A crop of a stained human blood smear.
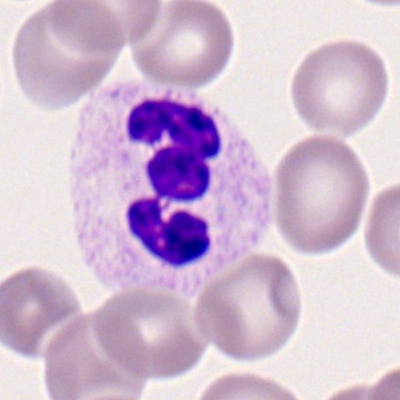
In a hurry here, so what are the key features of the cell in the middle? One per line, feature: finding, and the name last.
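Lobes: three, separate, stacked one above another
Links between lobes: thin strands of nuclear material
Nucleoli: none visible
Vacuoles: none seen in the cytoplasm
Cell type: segmented neutrophil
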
